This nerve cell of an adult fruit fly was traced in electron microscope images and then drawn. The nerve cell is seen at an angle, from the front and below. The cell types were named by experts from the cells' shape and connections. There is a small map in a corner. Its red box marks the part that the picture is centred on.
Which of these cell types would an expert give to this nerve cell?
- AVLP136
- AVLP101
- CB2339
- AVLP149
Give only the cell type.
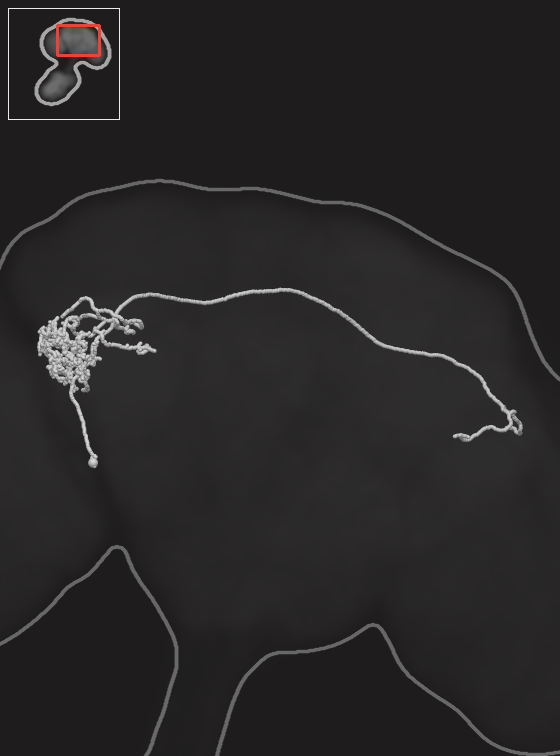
CB2339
